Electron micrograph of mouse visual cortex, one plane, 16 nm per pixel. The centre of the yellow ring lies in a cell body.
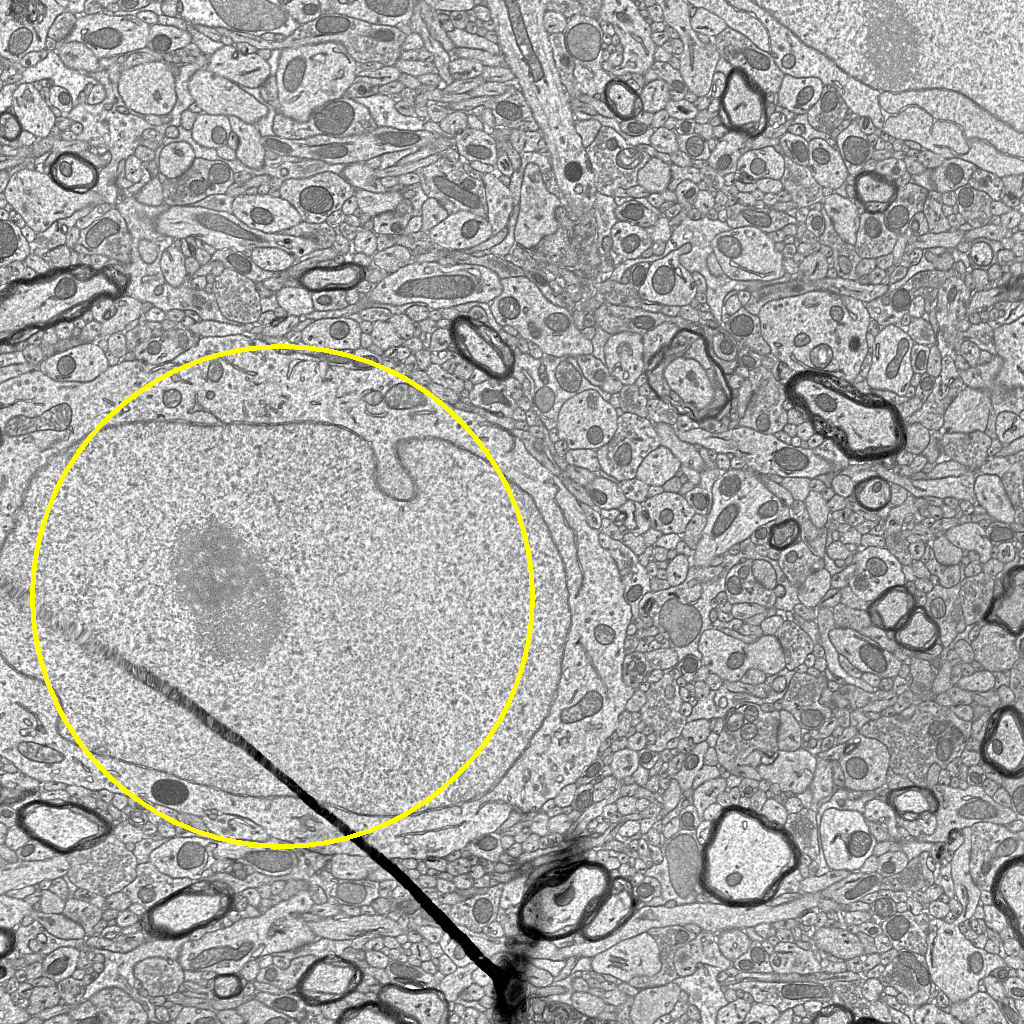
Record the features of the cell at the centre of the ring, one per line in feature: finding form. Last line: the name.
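Nucleus: large, pale, filling most of the ring
Nuclear envelope: one deep, narrow infolding at the upper right
Chromatin: fine and evenly dispersed; no dense clumps lining the envelope
Nucleolus: single, large, loosely textured and darker, left of the nuclear centre
Cell type: excitatory neuron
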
